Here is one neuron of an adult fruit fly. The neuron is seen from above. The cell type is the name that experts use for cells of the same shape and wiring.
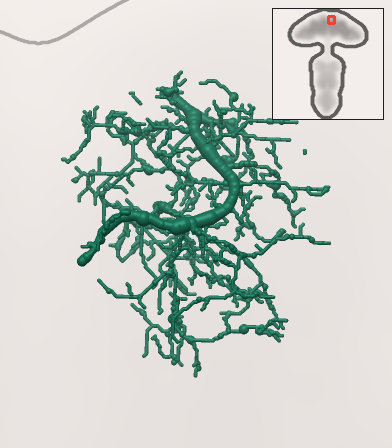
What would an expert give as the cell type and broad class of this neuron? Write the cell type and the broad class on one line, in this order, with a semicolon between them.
CRE107; central-brain intrinsic neuron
